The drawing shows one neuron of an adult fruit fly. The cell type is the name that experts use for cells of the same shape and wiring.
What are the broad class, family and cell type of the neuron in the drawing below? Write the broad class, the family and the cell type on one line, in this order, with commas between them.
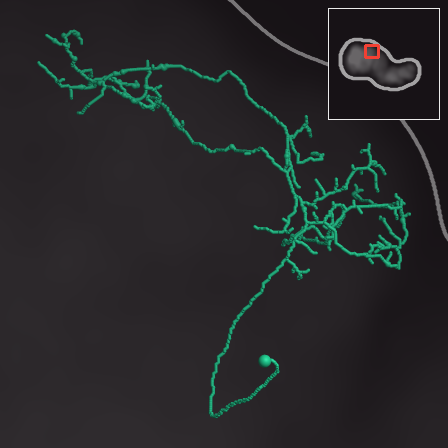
central-brain intrinsic neuron, hemilineage VPNl&d1_dorsal, CB4100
